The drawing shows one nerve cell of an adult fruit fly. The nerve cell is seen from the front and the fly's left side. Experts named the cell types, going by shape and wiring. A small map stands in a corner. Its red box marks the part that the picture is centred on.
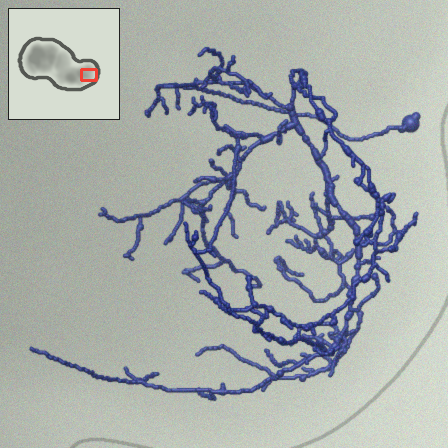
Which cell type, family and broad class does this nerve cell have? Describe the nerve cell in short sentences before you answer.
The cell body is at the upper right of the picture. The picture shows dozens of branch ends. Its cell type is IN03A068. The family is hemilineage 03A. This is a nerve-cord intrinsic neuron.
